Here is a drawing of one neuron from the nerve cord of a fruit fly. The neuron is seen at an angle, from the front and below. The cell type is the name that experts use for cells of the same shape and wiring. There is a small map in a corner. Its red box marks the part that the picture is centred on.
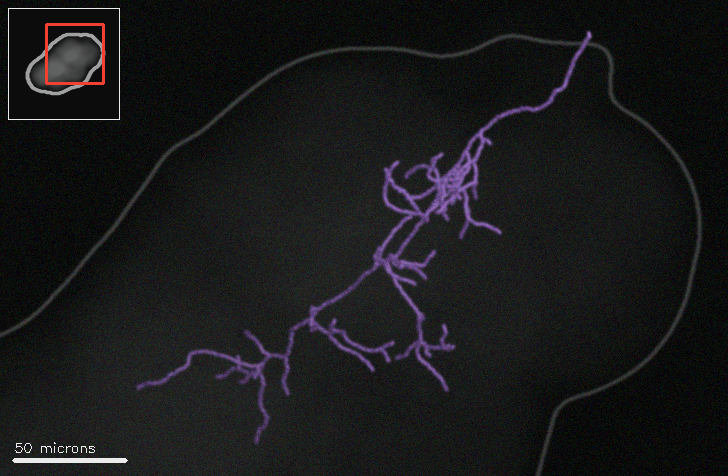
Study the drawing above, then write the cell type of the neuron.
DNpe055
